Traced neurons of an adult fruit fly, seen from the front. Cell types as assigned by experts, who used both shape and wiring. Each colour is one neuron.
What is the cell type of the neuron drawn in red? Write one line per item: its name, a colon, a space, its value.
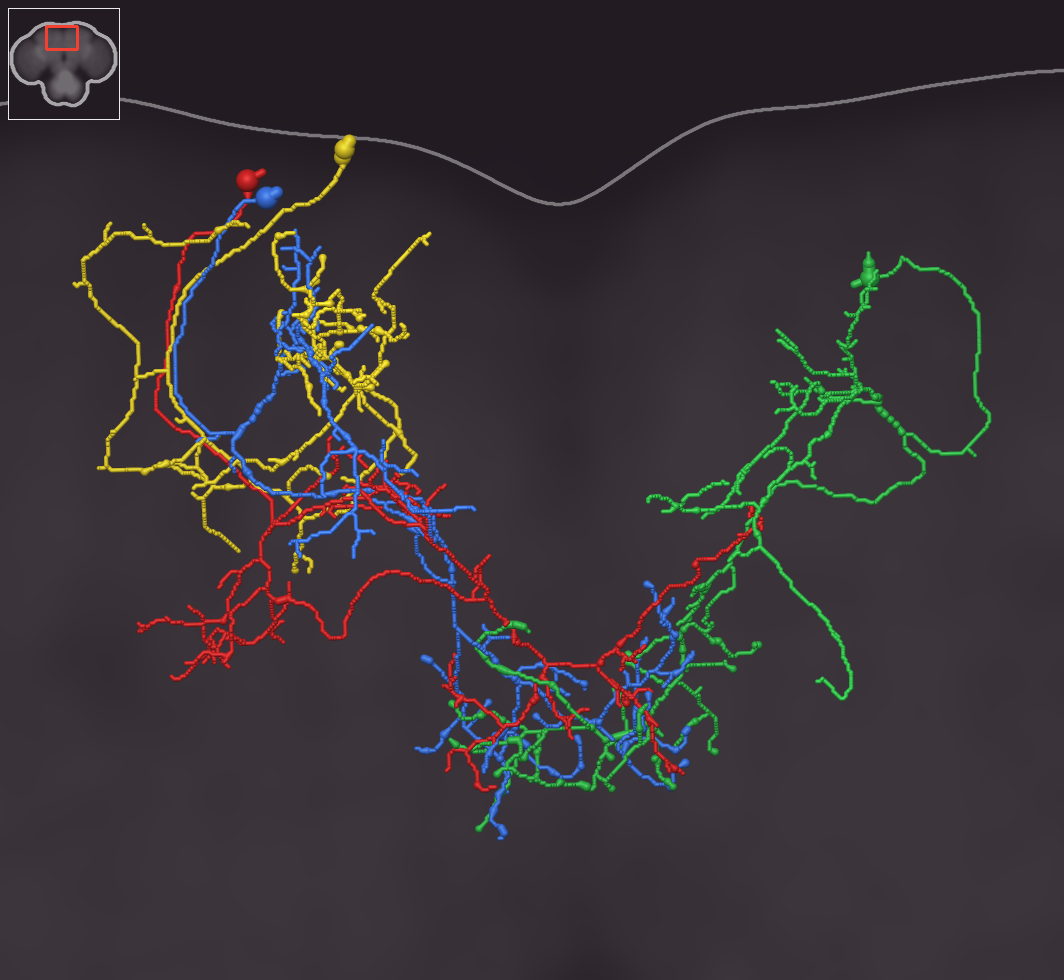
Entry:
cell type: CL173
